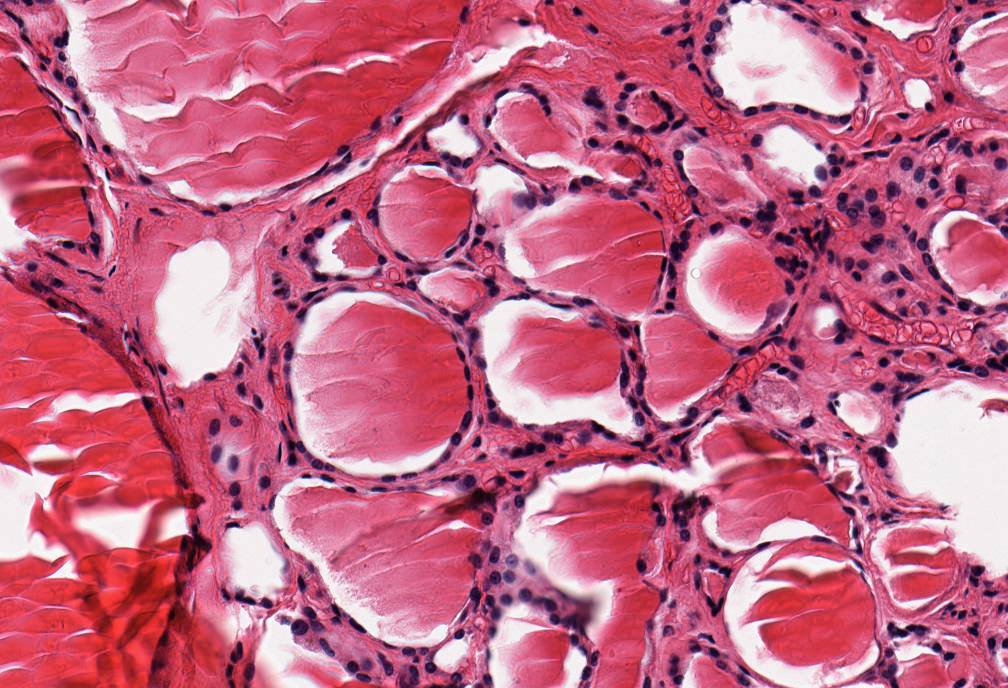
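Thyroid, H&E: rounded follicles of varying size, the largest at the upper left and along the left edge. Each follicle is lined by a single layer of flattened to low cuboidal epithelial cells with small, round to oval, dark nuclei. Capillaries packed with red blood cells run between the smaller follicles in the centre and right.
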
